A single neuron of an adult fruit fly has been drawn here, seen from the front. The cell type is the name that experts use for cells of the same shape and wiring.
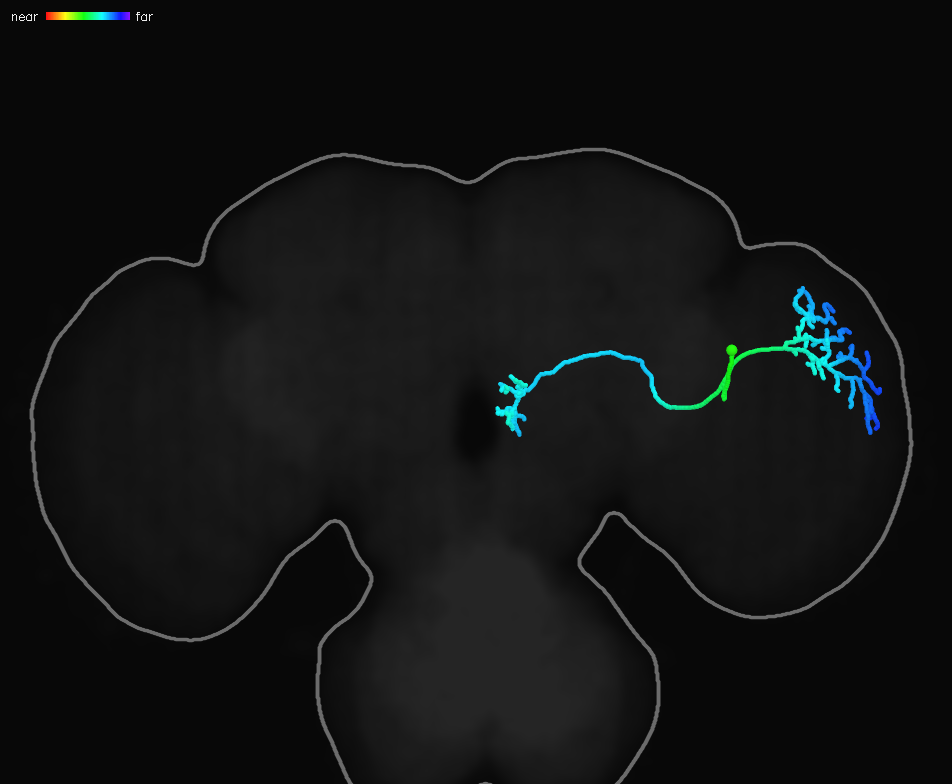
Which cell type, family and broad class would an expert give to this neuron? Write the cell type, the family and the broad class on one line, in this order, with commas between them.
MeVP58, MeVP, visual projection neuron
